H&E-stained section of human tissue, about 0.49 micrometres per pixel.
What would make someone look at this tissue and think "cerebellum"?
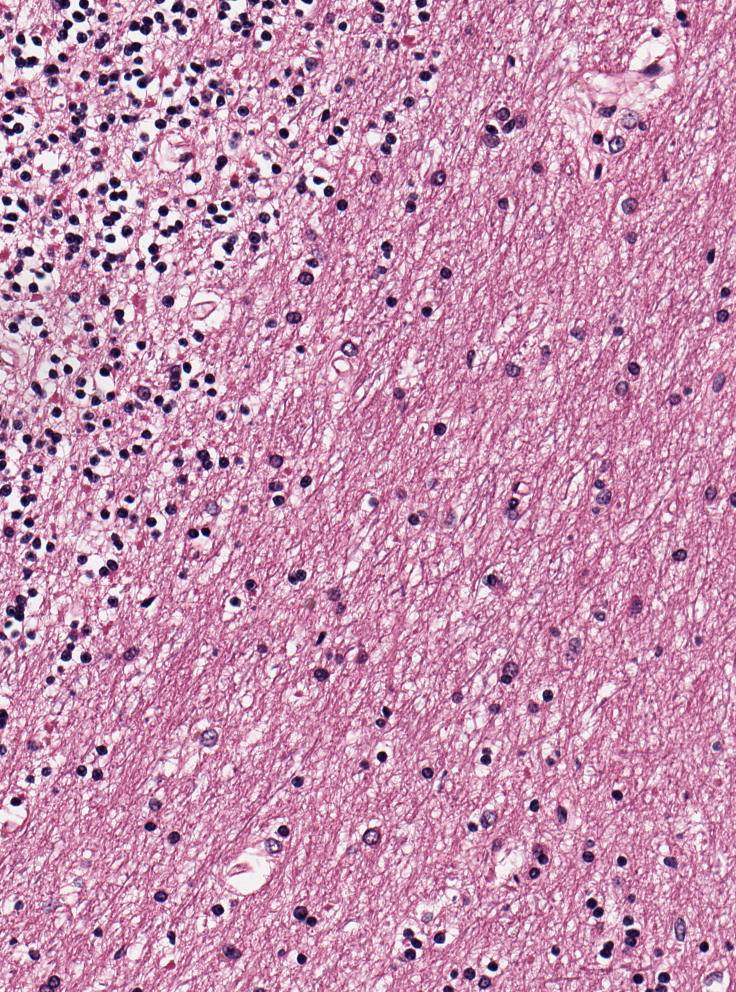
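This tissue is cerebellum.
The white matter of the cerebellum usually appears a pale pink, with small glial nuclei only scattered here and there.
The sparsely cellular area agrees with this: it is pink fibrillary tissue with a streaked grain running diagonally across the field, and small round dark nuclei are scattered through it. Many of those scattered nuclei sit within clear perinuclear halos, and a few larger, paler oval nuclei lie among them. In the upper-left cellular zone, the nuclei are small, round and darkly stained, with little visible cytoplasm.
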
